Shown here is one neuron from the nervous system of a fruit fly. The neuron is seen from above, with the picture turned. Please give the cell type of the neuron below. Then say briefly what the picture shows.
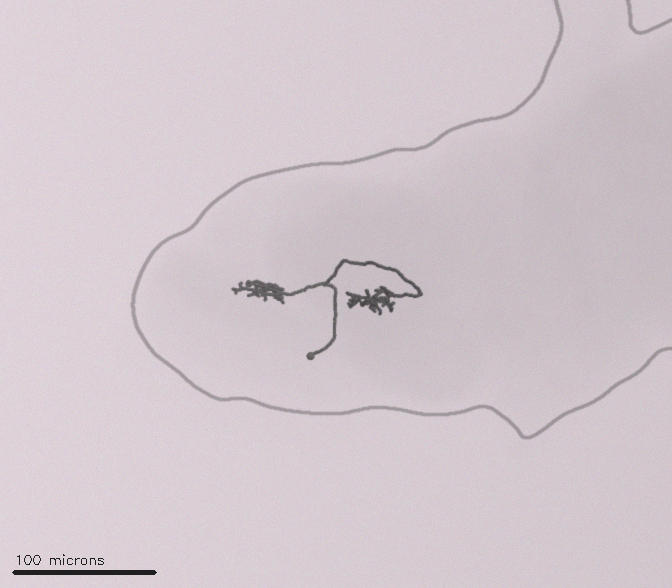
Its cell type is Tm30. It is an optic-lobe intrinsic neuron. The cell body can be seen in the middle of the picture. From left to right in the picture it spans about 130 microns.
